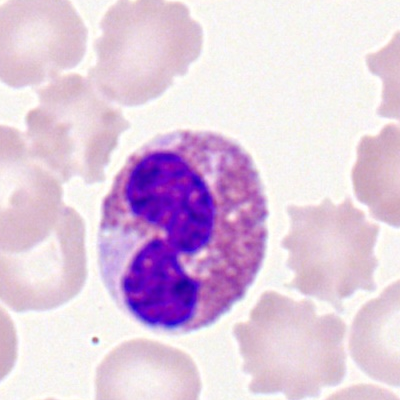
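Eosinophil, the central cell of a stained blood smear. The nucleus lies toward the left side of the cell, with dark purple, coarsely clumped chromatin. Many pinkish-red granules fill the cytoplasm, and a small pale lilac area with fewer granules lies at the left edge of the cell.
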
